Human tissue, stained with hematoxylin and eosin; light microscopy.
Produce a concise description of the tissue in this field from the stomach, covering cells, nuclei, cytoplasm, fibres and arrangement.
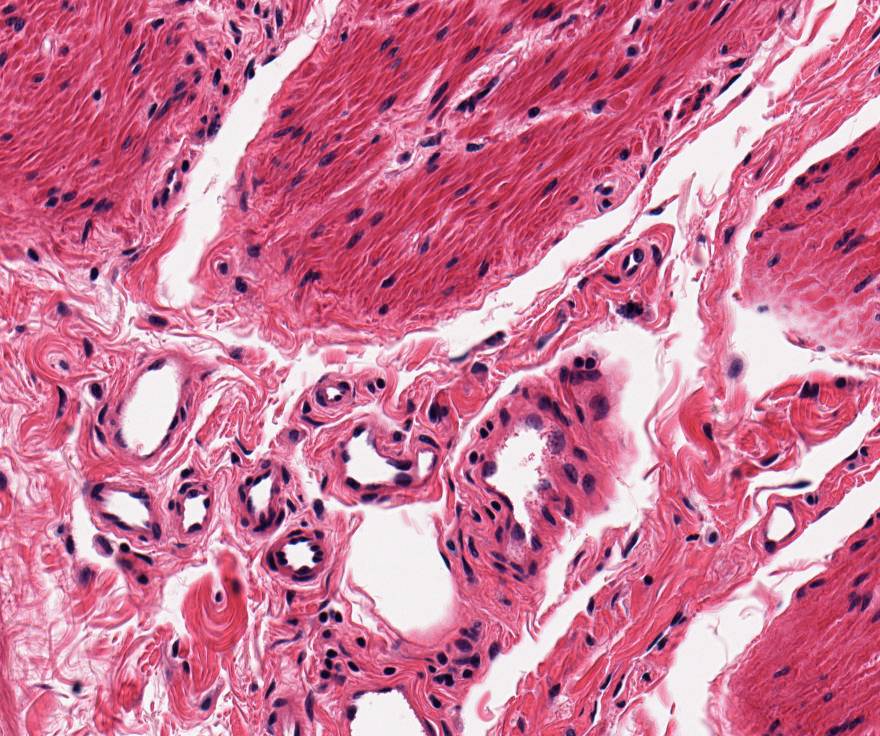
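Layout: bundles of smooth muscle fill the upper part and the right edge, with looser connective tissue in the lower left and centre. Muscle cells: elongated, cigar-shaped dark nuclei set in pink cytoplasm. Fat cells: none anywhere in the field.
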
